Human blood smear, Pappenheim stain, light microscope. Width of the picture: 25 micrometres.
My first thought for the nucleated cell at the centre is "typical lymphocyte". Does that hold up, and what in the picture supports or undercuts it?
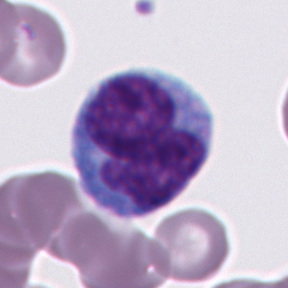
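Checked in order: a roughly round, smooth outline; a deeply indented nucleus folded into a two-lobed shape; no distinct nucleoli; no coarse granules in the cytoplasm.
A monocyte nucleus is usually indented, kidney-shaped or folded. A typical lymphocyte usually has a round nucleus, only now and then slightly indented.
The deep fold therefore speaks for monocyte and against typical lymphocyte.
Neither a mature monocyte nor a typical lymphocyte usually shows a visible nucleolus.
The missing nucleoli therefore fit both names. The cell is a monocyte, not a typical lymphocyte.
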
